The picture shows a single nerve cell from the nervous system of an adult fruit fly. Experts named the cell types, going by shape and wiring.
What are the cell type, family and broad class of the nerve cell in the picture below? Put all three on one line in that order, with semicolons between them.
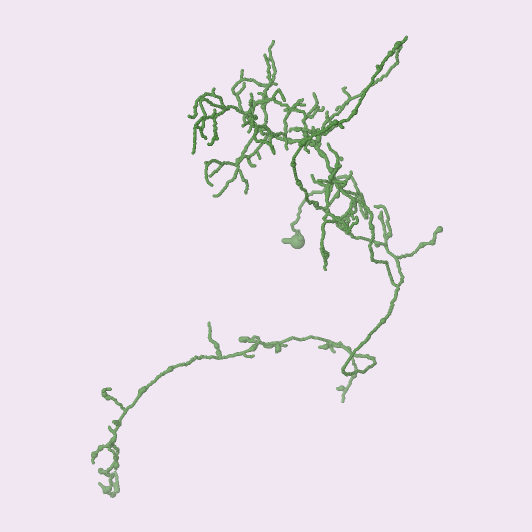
SMP131; hemilineage SMPad3; central-brain intrinsic neuron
